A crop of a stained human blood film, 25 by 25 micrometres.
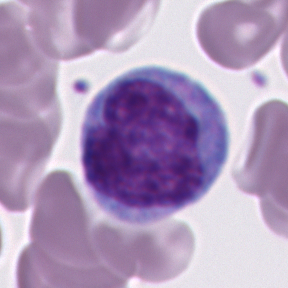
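Monocyte in a stained smear of human peripheral blood. The nucleus, roughly round, lies off-centre toward the left side of the cell, and its chromatin is dark purple and coarsely clumped. No coarse granules are visible in the cytoplasm, and the cell surface bears no projections.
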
